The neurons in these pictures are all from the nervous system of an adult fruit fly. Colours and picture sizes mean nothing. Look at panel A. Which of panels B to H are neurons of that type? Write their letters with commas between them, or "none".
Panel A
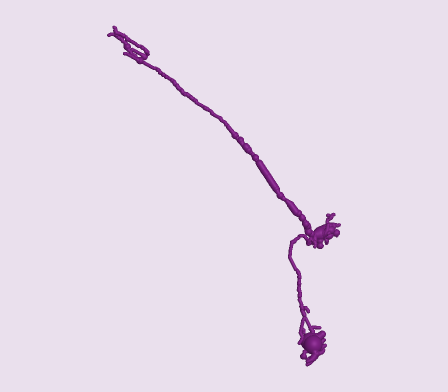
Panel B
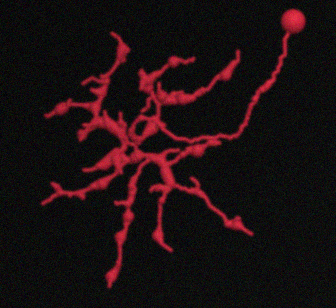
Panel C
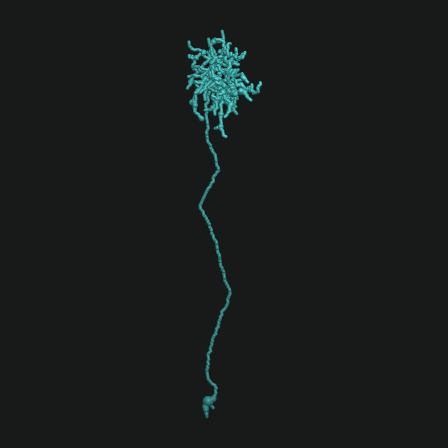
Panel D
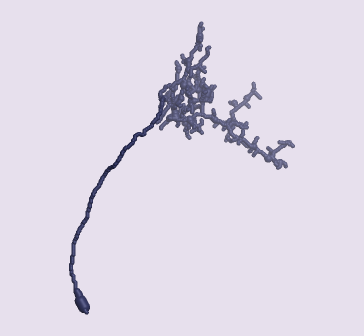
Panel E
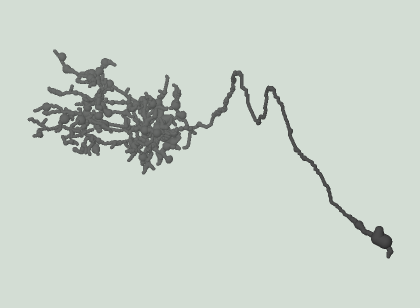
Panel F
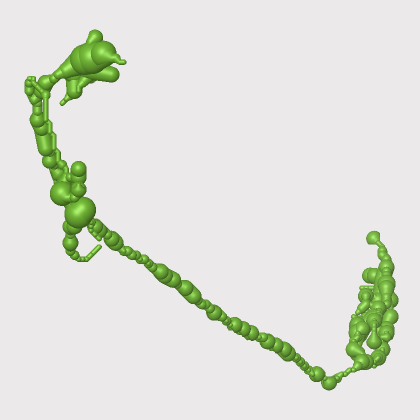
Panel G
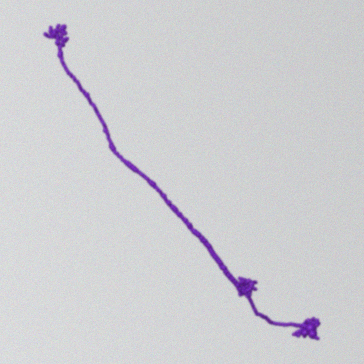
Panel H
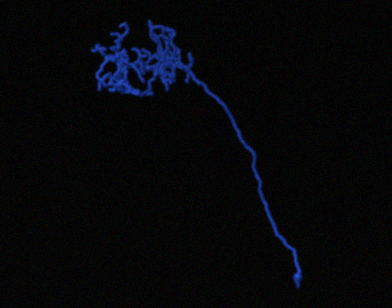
F, G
